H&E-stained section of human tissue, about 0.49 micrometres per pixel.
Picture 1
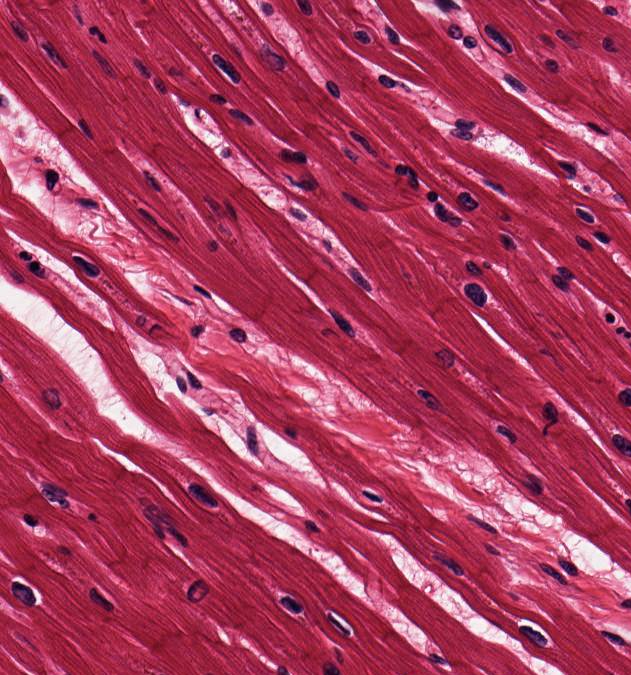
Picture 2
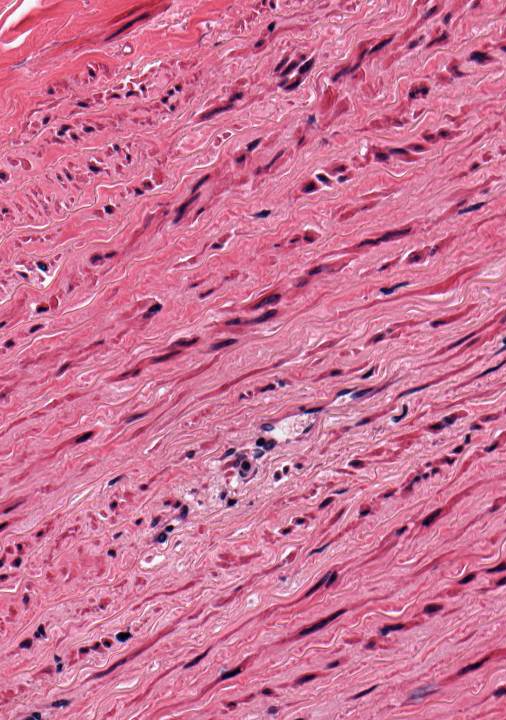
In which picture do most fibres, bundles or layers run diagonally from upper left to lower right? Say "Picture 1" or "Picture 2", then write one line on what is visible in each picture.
Picture 1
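Picture 1: Muscle fibres run parallel to one another diagonally from upper left to lower right across the whole field.
Picture 2: Wavy fibres fill the whole field, running diagonally from lower left to upper right.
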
